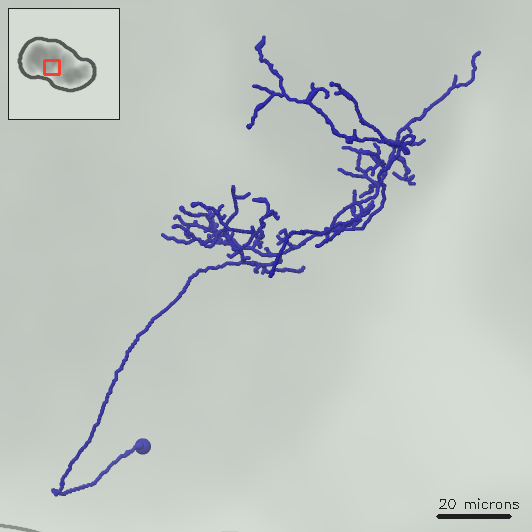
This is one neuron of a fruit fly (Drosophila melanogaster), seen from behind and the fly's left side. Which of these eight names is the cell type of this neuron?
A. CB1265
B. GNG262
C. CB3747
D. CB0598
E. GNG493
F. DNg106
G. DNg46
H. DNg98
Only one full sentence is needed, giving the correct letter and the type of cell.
Option A gives CB1265 as the cell type of the neuron.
